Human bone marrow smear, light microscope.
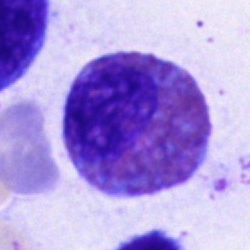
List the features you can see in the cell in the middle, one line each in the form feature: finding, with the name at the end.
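Nucleus: off-centre, toward the left side of the cell
Chromatin: mottled, darker clumps among paler patches
Cytoplasm: broad crescent on the right side
Granules: fine, pinkish-purple, filling the cytoplasm
Identification: eosinophil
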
